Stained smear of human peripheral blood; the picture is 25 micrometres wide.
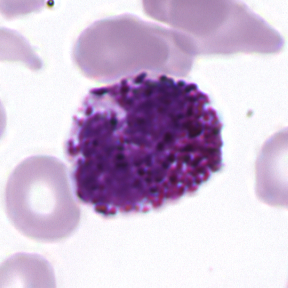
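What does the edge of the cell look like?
Roughly round, about 14 micrometres across, but bumpy where granules stand out at the rim.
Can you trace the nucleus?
No, the granules lie over it, so its outline can't be followed.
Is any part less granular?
Yes, a small paler area at the upper left, and only a little pale cytoplasm shows between the granules.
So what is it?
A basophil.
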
